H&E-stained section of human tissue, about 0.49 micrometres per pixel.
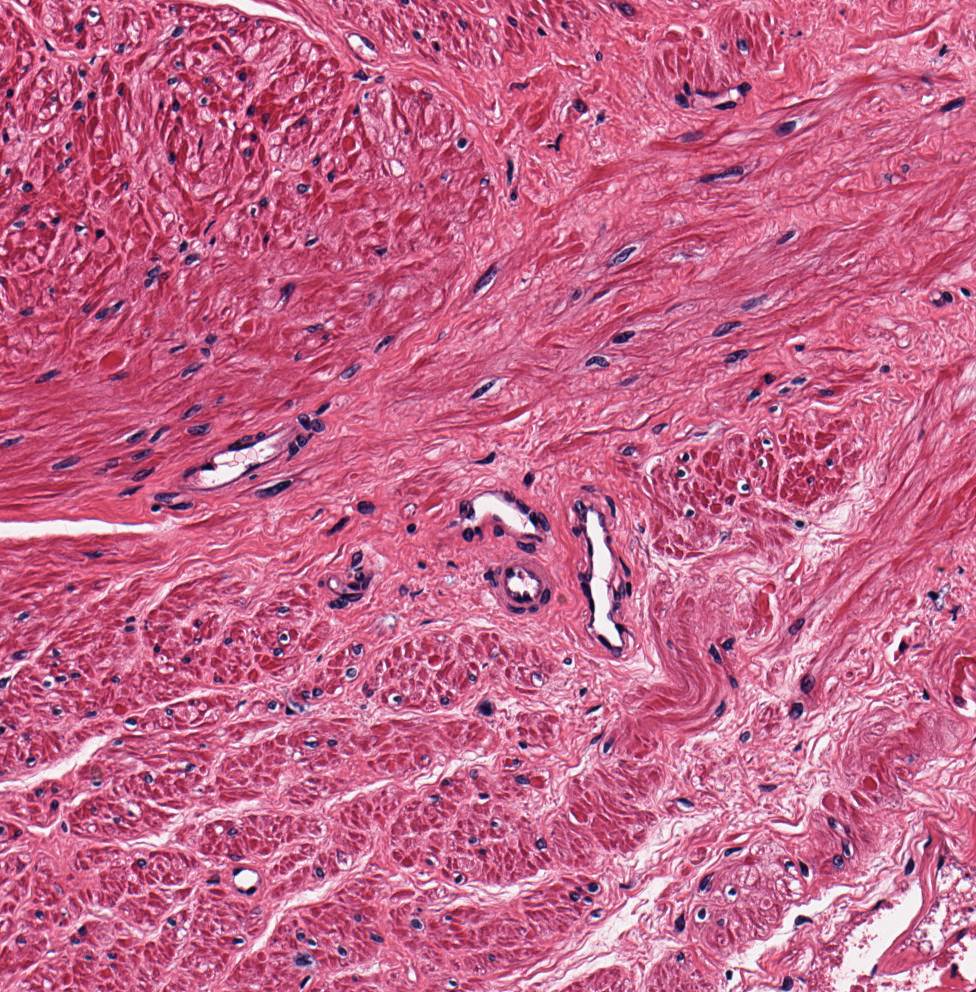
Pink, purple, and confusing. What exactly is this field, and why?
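Fibromuscular stroma is the tissue here. First, composition: bundles of smooth muscle cut in different planes, some across and some along their length, make up the field. Second, staining: the muscle cell cytoplasm is a deep eosinophilic pink. Third, glands: none are present, nor any epithelium.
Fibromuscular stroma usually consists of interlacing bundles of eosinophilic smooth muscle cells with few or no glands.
Last, a small cluster of small vessels lined by flattened endothelial nuclei lies near the centre.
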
